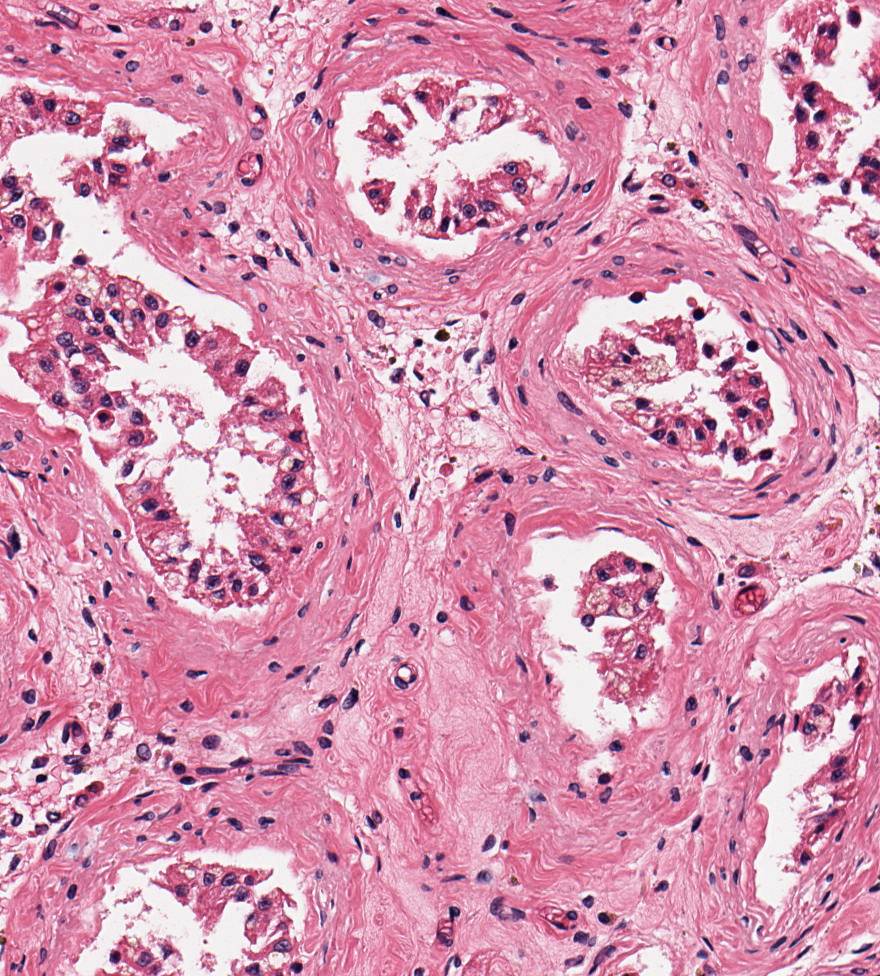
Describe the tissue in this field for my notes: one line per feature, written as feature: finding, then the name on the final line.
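Tubules: rounded to oval, spread across the whole field
Stroma: broad pink bands between tubules
Tubule wall: thick, concentric pink collagen layers with flattened spindle nuclei
Centre: largely white empty space, lining cells projecting irregularly
Pigment: fine brown granules scattered in stroma, clearest upper centre and right
Name: testis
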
